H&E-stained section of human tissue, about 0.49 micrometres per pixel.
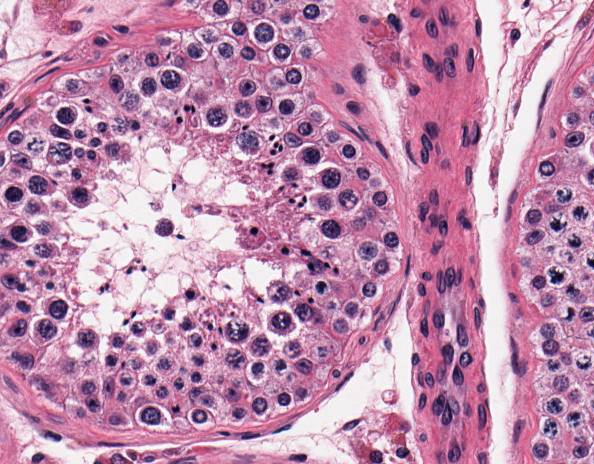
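Testis, H&E. I'd start with the tubule wall, which is built of many layers of rounded cells rather than just one. In its middle layers, primary spermatocytes are numerous, their large round nuclei holding coarse, clumped dark chromatin. Nearer the lumen, small, very dark, dense nuclear fragments lie scattered among the cells. Around it all, a thin layer of pink fibrous tissue with flattened, elongated nuclei bounds the tubule.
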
